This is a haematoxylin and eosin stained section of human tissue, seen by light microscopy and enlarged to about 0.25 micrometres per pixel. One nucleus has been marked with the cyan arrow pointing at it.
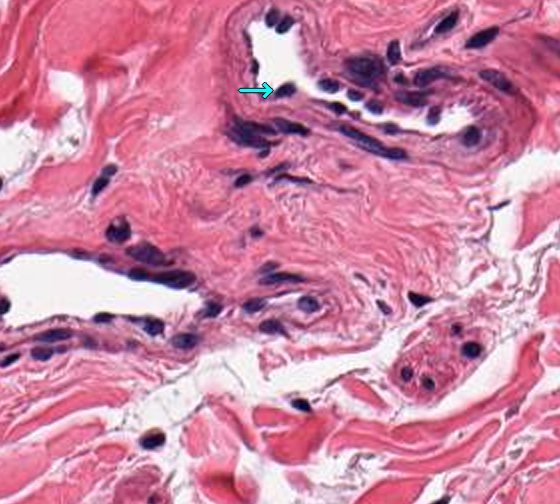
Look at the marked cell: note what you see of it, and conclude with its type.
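The nucleus is small, oval and dark, and stains evenly without visible internal detail. It sits right on the edge of a narrow, irregular clear lumen and bulges slightly into that space. Hardly any cytoplasm can be made out around the nucleus; the cell appears as a thin layer flattened against the wall. It is one of a row of similar dark nuclei lining the lumen of a small vessel, whose wall is made of wavy pink fibres. The marked cell is an endothelial cell.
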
